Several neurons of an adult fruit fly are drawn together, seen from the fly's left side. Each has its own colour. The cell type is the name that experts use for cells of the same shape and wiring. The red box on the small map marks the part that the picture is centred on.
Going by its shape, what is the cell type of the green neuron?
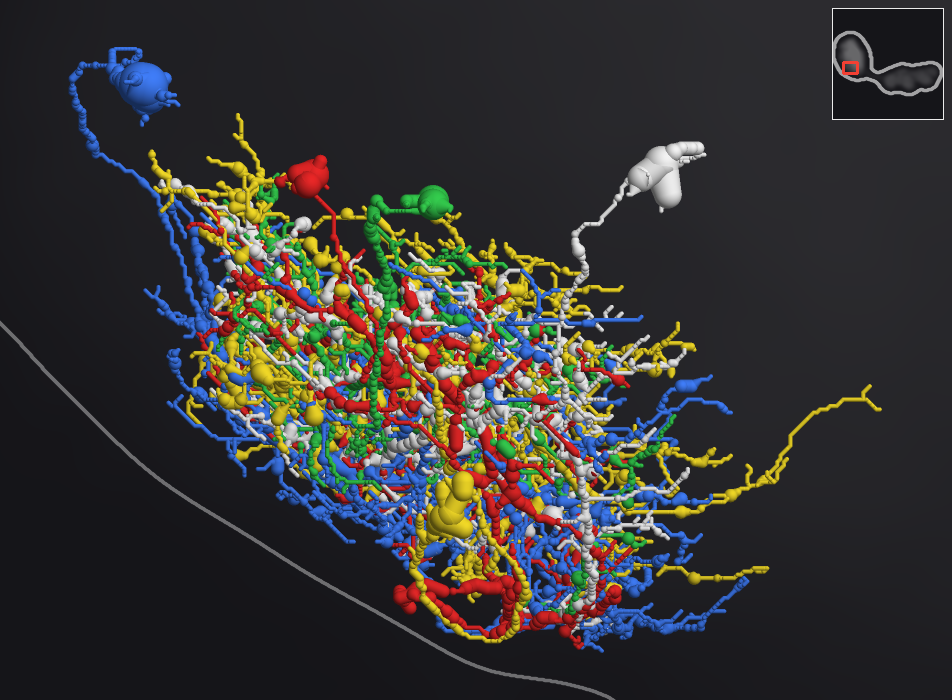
GNG225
